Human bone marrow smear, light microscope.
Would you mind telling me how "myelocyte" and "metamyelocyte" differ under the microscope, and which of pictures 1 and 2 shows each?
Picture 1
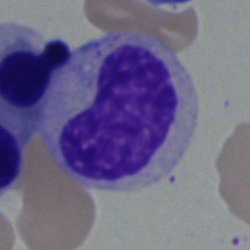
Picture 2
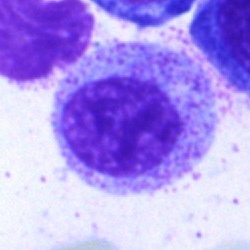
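Picture 1: metamyelocyte. Picture 2: myelocyte. Nucleus, picture 1: bean-shaped, one side indented, placed toward the right, so the band of cytoplasm is wider on the left. Nucleus, picture 2: off-centre, with the wider rim of cytoplasm on the right.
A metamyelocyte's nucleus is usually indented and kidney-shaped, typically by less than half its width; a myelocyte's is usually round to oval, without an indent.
Chromatin, picture 1: purple, finely mottled with small paler spots. Chromatin, picture 2: purple and patchy, darker clumps among paler areas. Cytoplasm, picture 1: a moderate amount, pale greyish-blue, no distinct granules. Cytoplasm, picture 2: pale blue, no vacuoles. Both outlines round; picture 1 has a smooth edge. Picture 2 also shows parts of other stained cells along its top edge, above the cell.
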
